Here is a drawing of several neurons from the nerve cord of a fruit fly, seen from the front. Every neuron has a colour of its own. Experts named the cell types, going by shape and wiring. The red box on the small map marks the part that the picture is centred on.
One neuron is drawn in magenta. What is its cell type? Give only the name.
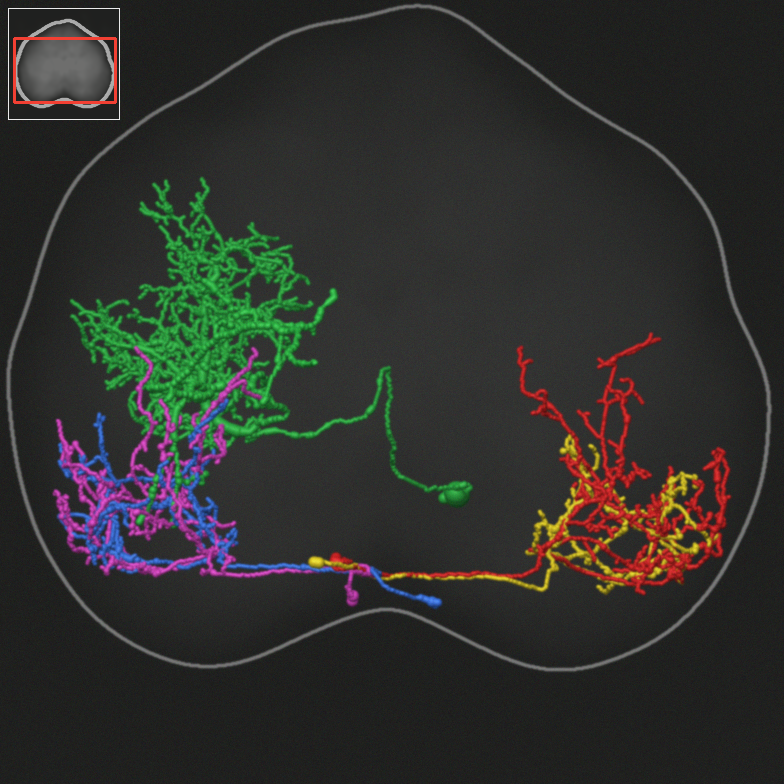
IN14A031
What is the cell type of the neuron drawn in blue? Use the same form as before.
IN14A088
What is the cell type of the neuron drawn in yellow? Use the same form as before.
IN14A054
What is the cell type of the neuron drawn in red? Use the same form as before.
IN14A034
